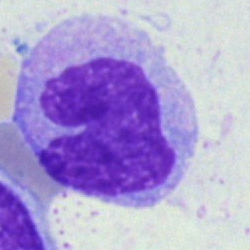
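Monocyte: nucleus kidney-shaped, with a deep notch opening toward the left; no nucleoli visible. Cytoplasm pale lilac-blue, without vacuoles. Stained human bone marrow smear.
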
